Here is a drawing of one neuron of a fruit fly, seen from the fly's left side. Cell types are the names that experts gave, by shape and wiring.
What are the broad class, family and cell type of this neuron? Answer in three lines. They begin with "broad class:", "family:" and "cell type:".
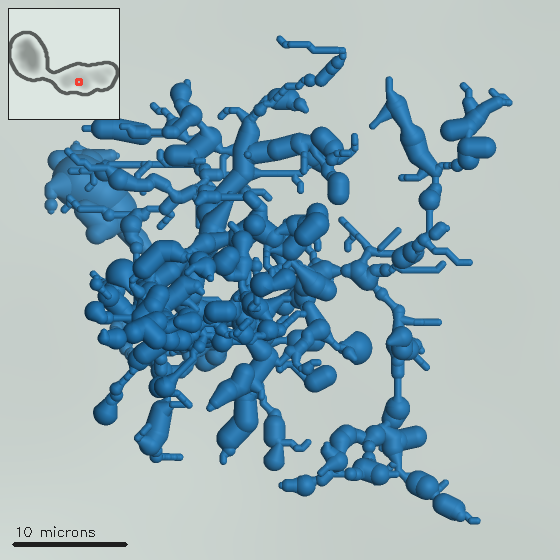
broad class: nerve-cord intrinsic neuron
family: hemilineage 09A
cell type: IN09A018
